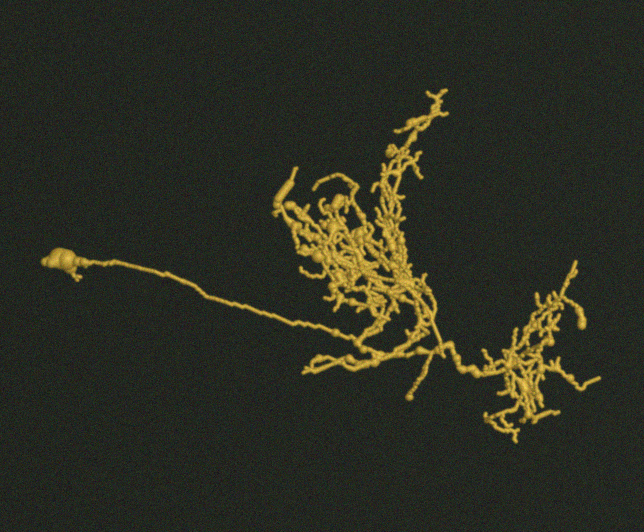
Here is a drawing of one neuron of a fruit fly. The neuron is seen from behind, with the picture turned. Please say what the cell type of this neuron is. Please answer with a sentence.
The cell type is PRW011.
